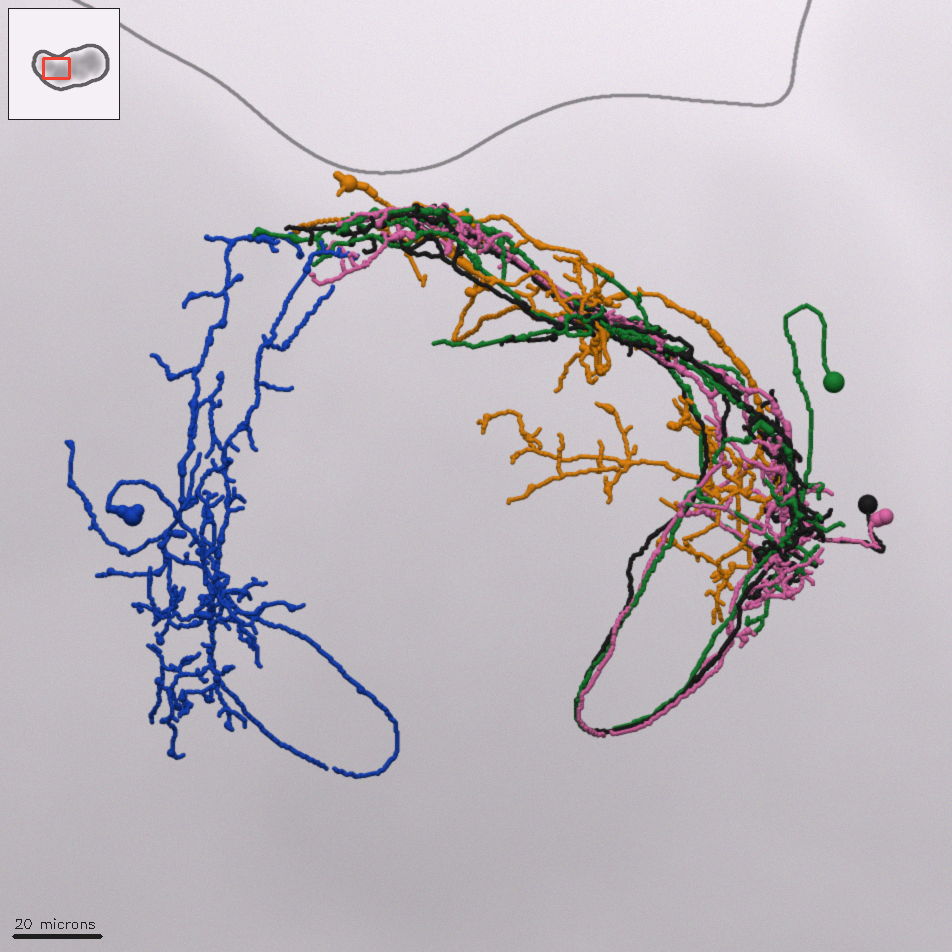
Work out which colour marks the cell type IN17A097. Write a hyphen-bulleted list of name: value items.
- colour: pink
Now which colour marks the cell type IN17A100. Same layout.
- colour: black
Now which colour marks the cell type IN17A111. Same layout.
- colour: green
